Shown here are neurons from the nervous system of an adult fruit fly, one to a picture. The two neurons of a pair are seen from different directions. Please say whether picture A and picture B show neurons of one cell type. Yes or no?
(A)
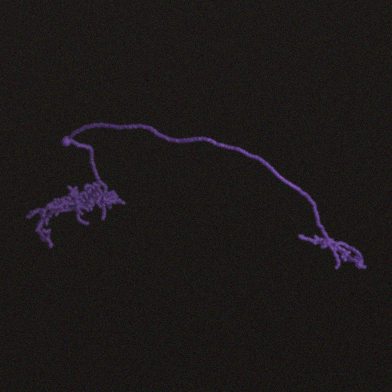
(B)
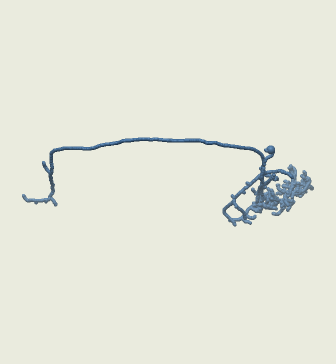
no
